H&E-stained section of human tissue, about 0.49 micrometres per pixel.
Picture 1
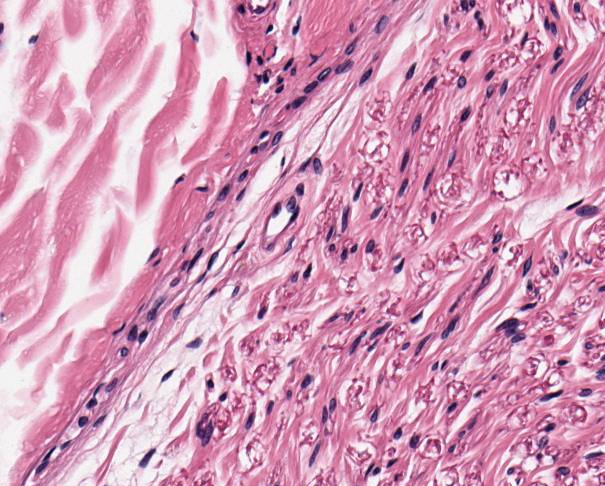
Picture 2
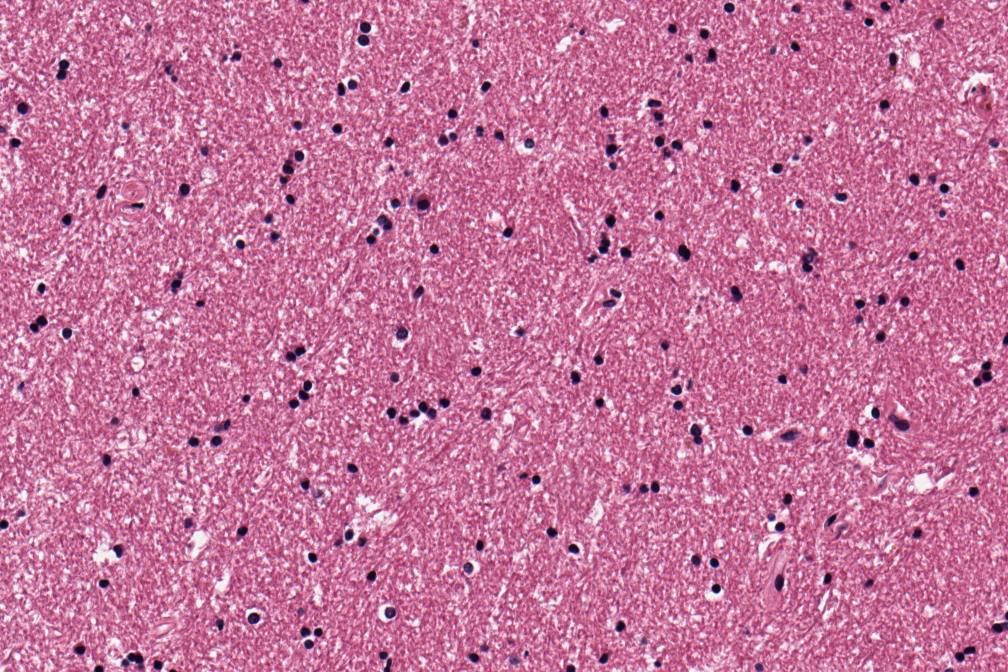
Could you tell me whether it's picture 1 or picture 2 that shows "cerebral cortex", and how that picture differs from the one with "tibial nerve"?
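Two tissues: tibial nerve in picture 1, cerebral cortex in picture 2. Picture 1: field split by a diagonal boundary, lower left to upper right; pale banded tissue left, cellular spindle-cell tissue right. Upper left: thick eosinophilic bands, wide white clefts, very few nuclei. Boundary: narrow band of closely packed elongated nuclei. Right half: numerous small rounded clear spaces holding wisps of pale pink material. Picture 2: uniform pink matrix, small cells scattered fairly evenly, no organised units; nuclei small, round, dark, many almost bare, several with a clear halo. Contrast: picture 1 divided into zones; picture 2 uniform throughout.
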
